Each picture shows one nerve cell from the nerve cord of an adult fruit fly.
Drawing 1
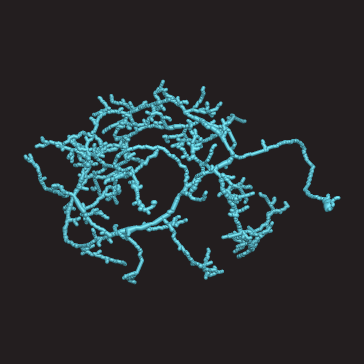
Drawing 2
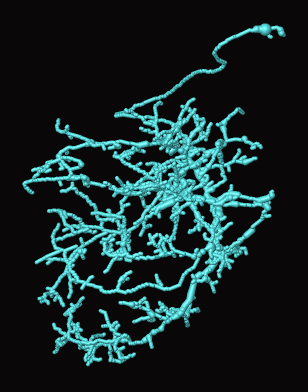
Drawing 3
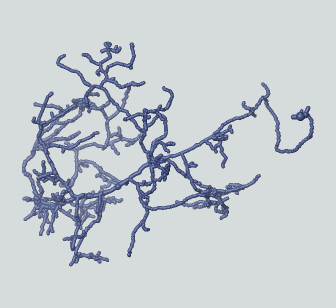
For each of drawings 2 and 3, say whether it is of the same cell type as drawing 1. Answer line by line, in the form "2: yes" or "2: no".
2: yes
3: no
